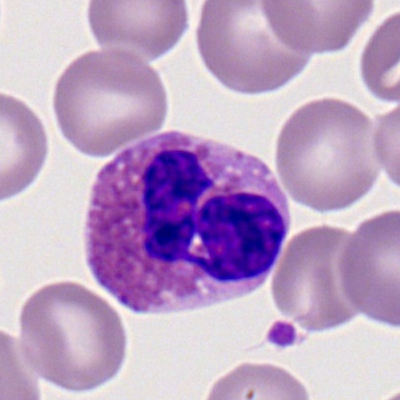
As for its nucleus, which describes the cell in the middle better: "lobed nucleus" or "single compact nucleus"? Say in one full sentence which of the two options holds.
This cell has a nucleus made up of distinct lobes.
